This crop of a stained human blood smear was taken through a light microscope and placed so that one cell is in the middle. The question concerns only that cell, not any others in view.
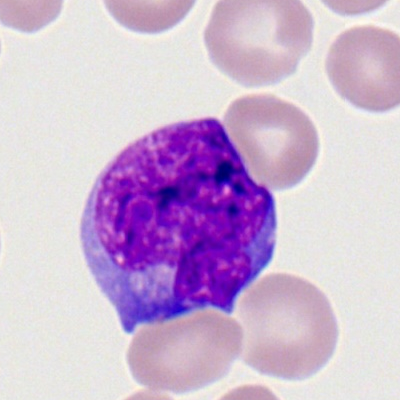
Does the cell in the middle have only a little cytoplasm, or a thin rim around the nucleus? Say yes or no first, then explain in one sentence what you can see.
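Yes. The nucleus fills most of the cell and is irregular, with a deep cleft running up from its lower edge.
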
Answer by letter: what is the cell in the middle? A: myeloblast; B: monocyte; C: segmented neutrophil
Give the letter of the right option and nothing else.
A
